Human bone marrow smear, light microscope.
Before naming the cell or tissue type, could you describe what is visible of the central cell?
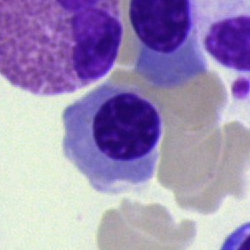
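The nucleus sits toward the upper right, with more cytoplasm left and below. Its chromatin looks dense, dark purple, clumped with small paler patches. Pale lavender-blue cytoplasm forms a moderate rim, and the outline bulges bluntly on left and lower edges. I'd call it an erythroblast.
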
